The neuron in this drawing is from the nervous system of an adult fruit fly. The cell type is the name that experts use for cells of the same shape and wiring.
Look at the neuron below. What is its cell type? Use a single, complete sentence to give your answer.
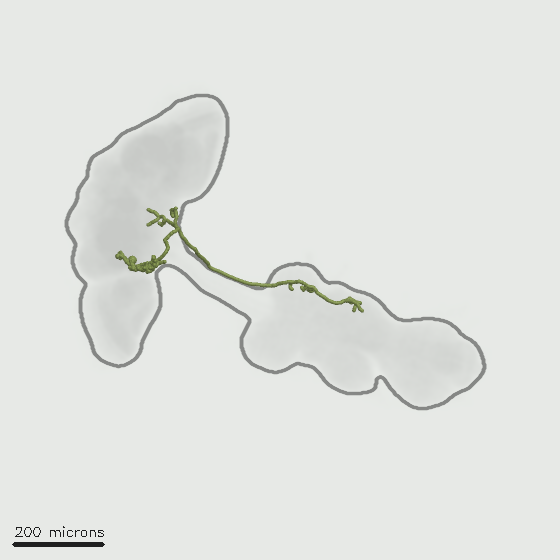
Among cell types, the one for this neuron is DNge029.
